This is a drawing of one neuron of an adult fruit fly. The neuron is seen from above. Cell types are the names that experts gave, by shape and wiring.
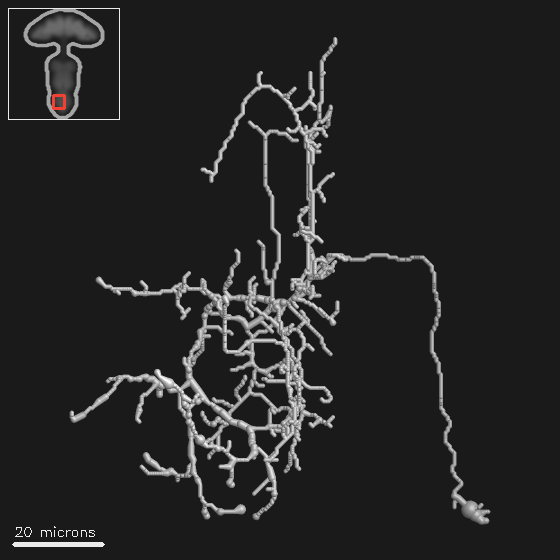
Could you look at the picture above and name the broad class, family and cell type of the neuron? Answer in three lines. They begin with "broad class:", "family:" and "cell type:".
broad class: nerve-cord intrinsic neuron
family: hemilineage 13B
cell type: IN13B046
